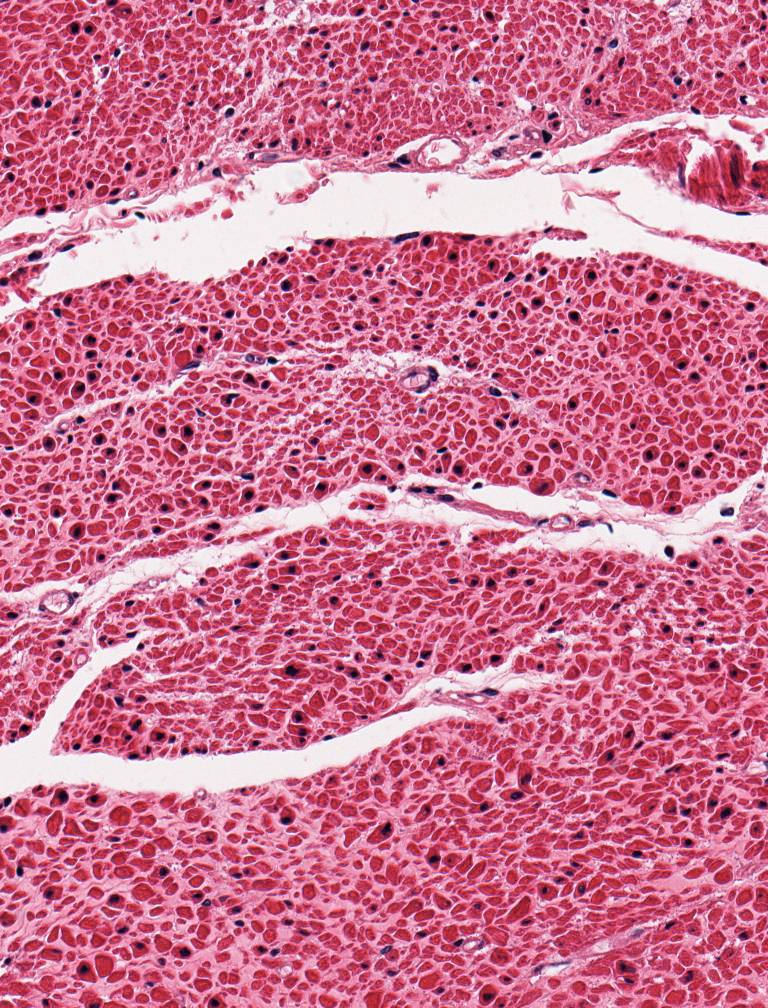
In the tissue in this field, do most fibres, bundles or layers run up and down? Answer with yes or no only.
No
